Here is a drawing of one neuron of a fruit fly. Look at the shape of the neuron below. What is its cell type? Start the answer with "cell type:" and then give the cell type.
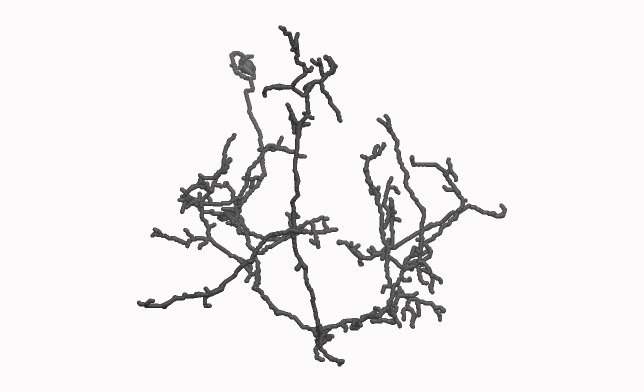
cell type: IN06B064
